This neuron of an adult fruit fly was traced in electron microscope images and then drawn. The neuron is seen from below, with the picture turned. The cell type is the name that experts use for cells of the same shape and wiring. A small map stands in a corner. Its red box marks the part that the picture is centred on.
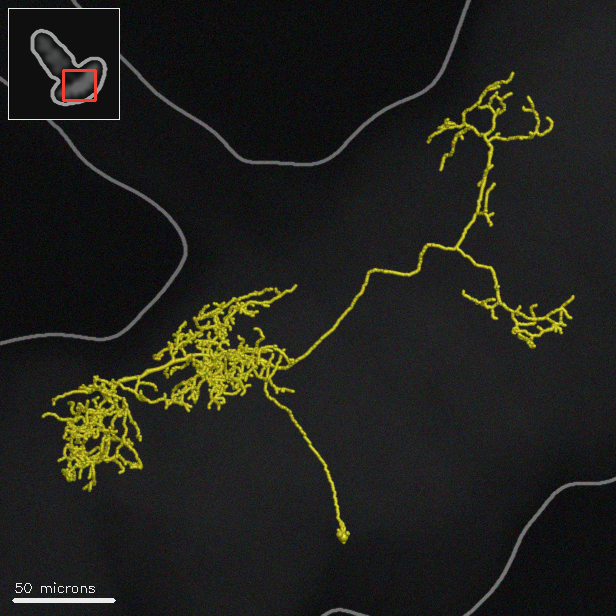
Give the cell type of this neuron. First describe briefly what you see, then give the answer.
It is in the brain and does not reach the nerve cord. The cell body is at the bottom of the picture. By the scale bar it is about 250 microns wide in this view. This is a central-brain intrinsic neuron. The cell type is LoVP91.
